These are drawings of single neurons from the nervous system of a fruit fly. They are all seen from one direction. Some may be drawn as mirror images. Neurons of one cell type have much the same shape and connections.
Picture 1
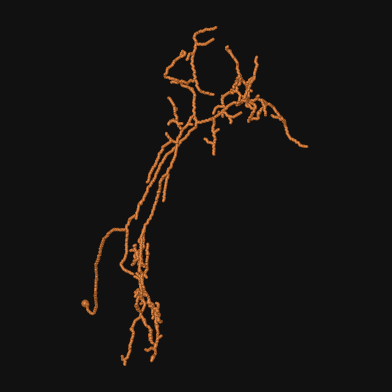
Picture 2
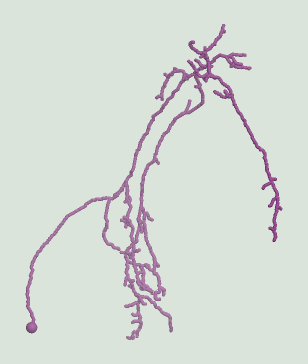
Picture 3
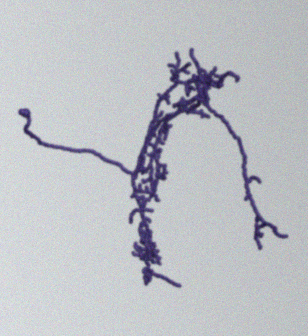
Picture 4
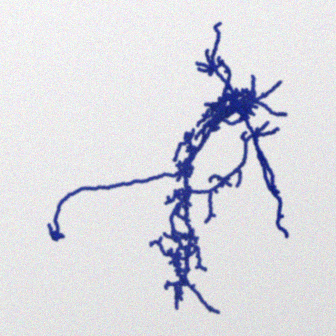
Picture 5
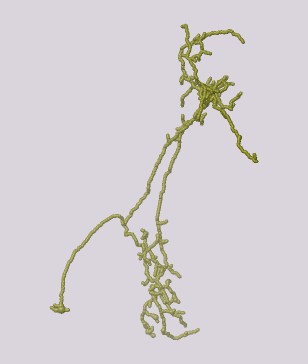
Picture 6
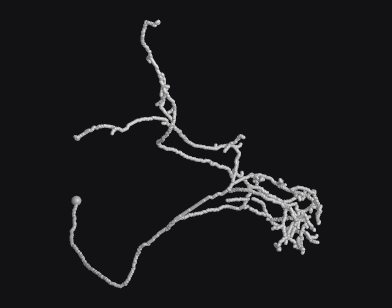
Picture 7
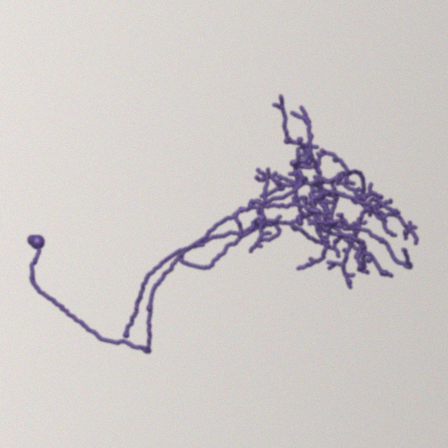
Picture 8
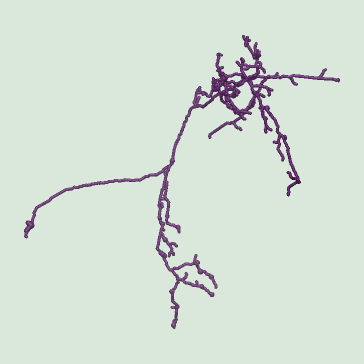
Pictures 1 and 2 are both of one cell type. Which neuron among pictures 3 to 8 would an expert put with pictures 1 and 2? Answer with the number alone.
5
